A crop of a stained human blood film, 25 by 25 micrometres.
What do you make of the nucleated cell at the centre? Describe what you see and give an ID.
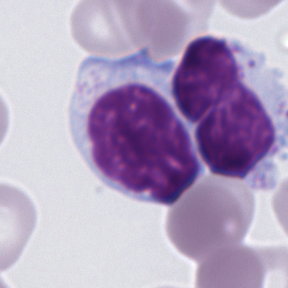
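The chromatin is finely patterned with paler streaks and is not coarsely clumped. Pale blue cytoplasm contains scattered fine purple-red granules and forms its widest rim on the upper left side of the cell. The cell is a large granular lymphocyte.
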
